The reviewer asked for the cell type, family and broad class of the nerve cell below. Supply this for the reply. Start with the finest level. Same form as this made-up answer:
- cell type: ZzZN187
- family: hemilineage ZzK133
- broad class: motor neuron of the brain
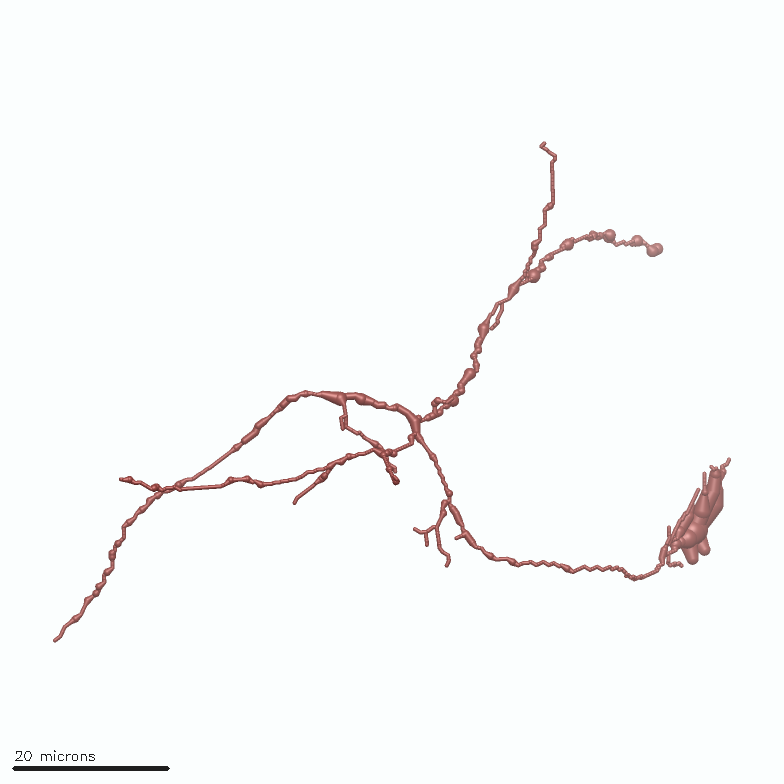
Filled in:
- cell type: Acc. ti flexor MN
- family: hemilineage 15B
- broad class: motor neuron of the nerve cord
